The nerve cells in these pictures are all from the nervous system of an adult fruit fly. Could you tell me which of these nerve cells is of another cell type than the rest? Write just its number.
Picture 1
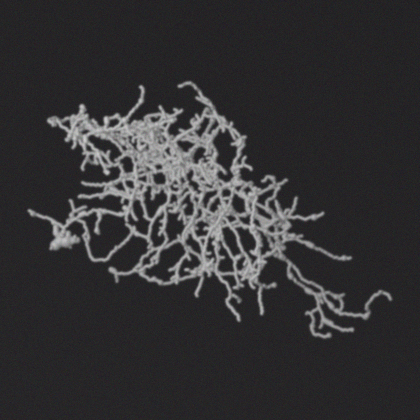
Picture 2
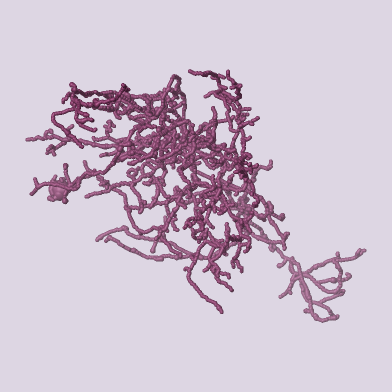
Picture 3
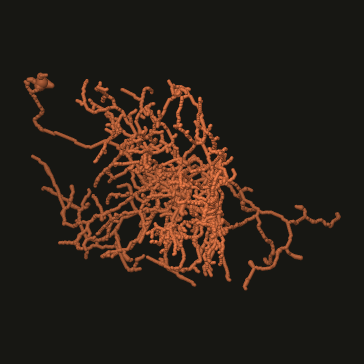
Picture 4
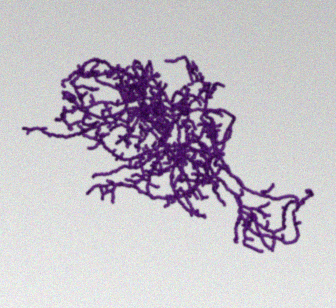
3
